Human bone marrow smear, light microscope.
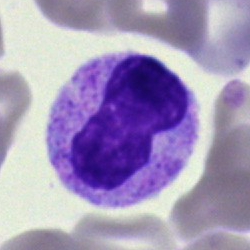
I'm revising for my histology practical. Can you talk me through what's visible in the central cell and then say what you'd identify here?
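Round and smooth: that is the outline of this cell. The long axis of the nucleus runs diagonally, from upper right to lower left. Its chromatin is dense and dark purple. A moderate rim of pale lilac cytoplasm surrounds the nucleus. This is a band neutrophil.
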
